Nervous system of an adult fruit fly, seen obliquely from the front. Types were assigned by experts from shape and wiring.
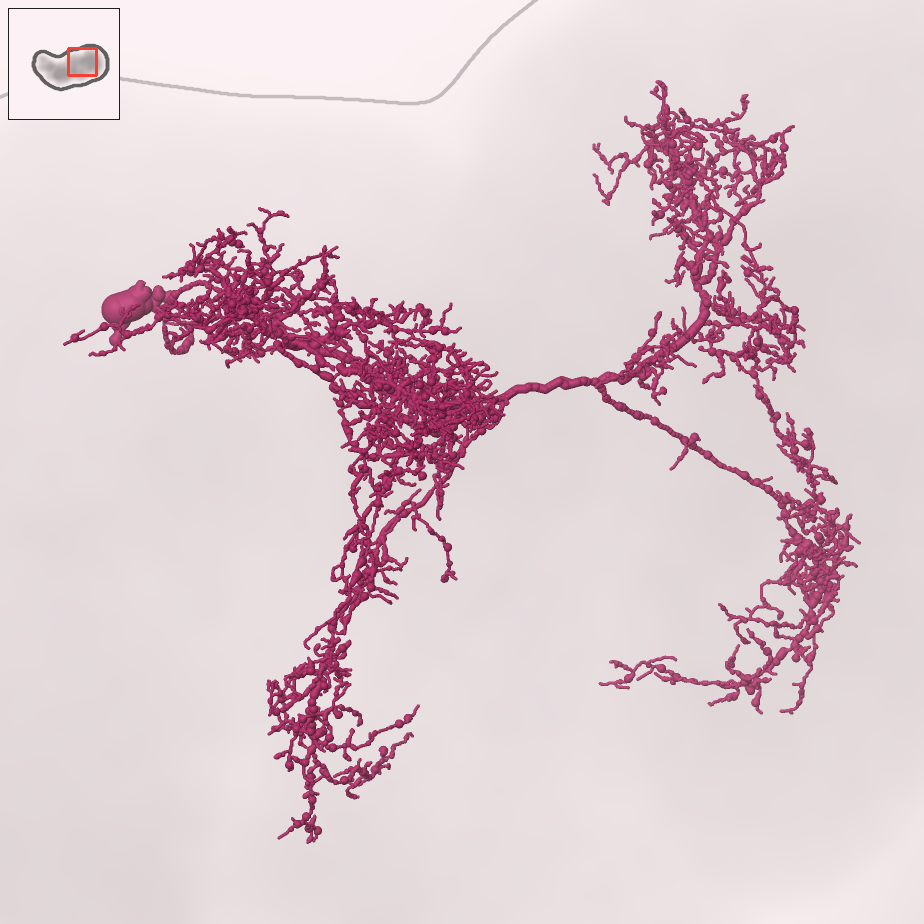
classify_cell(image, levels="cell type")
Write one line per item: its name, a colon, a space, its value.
cell type: SIP087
